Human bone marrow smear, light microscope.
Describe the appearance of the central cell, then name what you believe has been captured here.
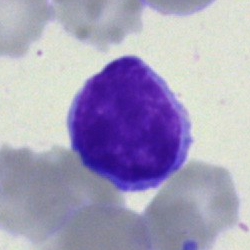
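Roughly round, this outline, though a few of its edges look slightly flattened and angular. The chromatin is deep purple, and I can make out a few small paler spots scattered through it. Blue cytoplasm shows only as a thin rim, clearest along the right and lower edges. I see no vacuoles anywhere in it. This is a lymphocyte.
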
